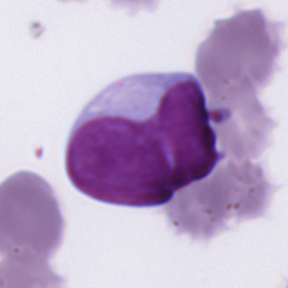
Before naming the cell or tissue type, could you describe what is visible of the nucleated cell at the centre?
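Start with the nucleus: a cleft divides it into a larger part on the left and a smaller part on the right. Notice that the chromatin is deep purple and fairly evenly fine, with no coarse clumps. In the cytoplasm there are no distinct granules and no clear vacuoles. This cell is a myeloblast.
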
